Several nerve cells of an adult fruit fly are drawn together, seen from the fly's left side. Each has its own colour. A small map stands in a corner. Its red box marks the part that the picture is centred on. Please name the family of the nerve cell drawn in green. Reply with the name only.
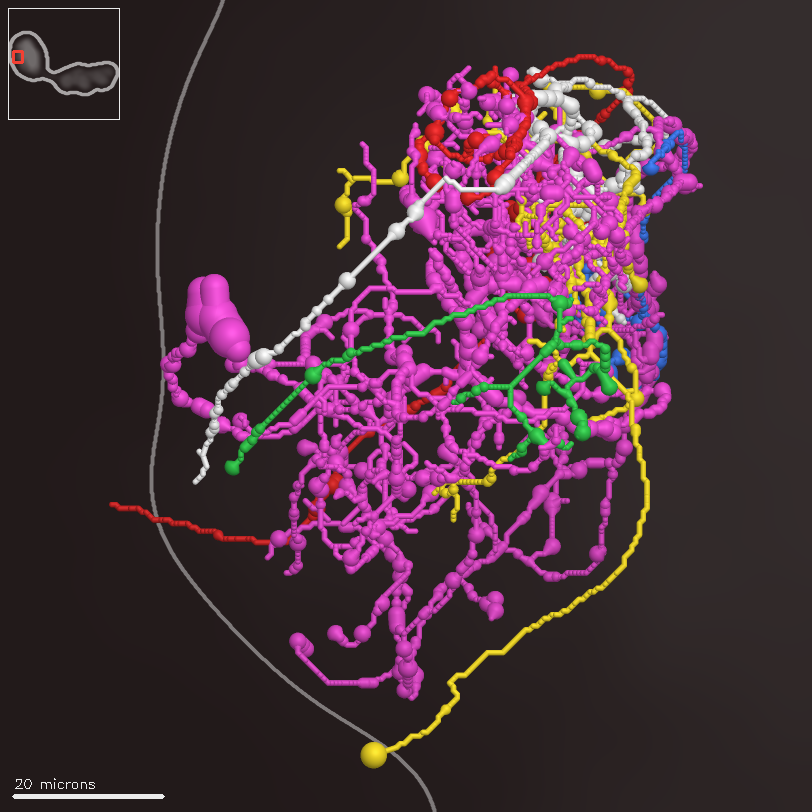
class olfactory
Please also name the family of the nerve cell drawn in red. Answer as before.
class olfactory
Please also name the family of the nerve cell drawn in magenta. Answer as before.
hemilineage ALl1_dorsal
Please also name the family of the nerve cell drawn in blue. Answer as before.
class olfactory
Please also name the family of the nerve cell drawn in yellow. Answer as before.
hemilineage ALv2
